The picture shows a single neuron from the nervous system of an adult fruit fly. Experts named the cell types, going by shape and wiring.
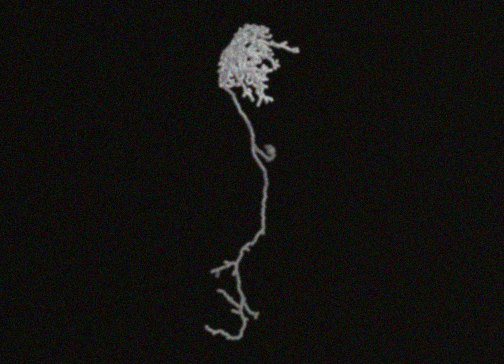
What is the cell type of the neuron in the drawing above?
LC31a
